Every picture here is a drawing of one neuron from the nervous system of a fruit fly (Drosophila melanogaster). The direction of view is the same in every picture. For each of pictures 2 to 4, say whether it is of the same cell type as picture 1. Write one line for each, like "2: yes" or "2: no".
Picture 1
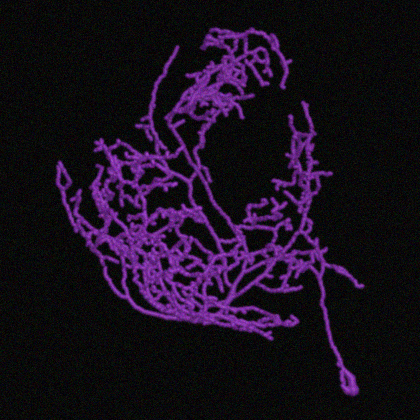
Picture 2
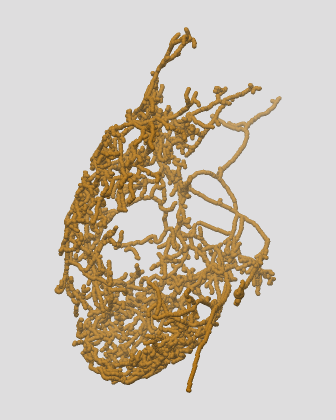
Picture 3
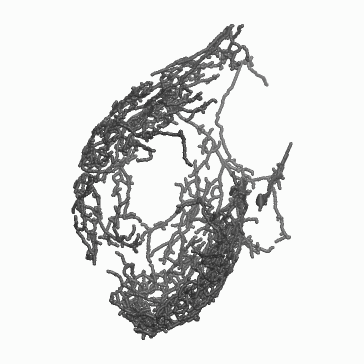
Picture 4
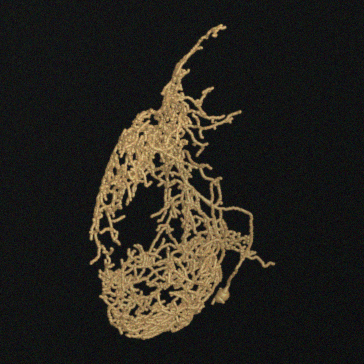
2: no
3: no
4: no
